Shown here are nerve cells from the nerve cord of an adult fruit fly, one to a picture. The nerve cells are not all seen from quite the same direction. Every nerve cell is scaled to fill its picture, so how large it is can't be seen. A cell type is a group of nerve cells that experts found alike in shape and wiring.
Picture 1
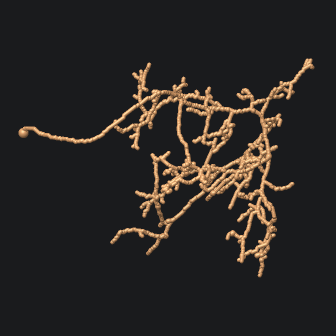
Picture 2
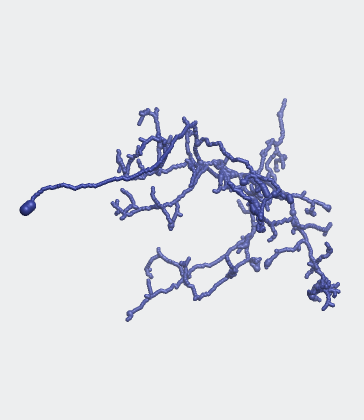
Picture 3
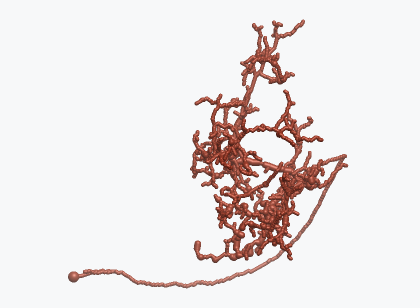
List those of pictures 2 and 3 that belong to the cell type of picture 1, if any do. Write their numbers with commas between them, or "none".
2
